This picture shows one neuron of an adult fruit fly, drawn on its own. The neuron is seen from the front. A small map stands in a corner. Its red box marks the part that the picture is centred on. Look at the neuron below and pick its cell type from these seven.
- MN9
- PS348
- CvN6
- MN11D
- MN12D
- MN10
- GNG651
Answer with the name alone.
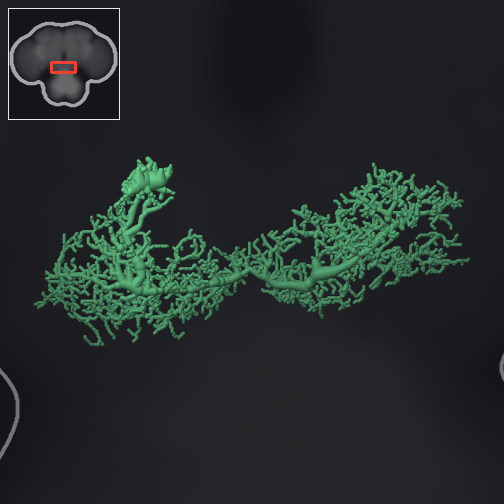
MN11D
